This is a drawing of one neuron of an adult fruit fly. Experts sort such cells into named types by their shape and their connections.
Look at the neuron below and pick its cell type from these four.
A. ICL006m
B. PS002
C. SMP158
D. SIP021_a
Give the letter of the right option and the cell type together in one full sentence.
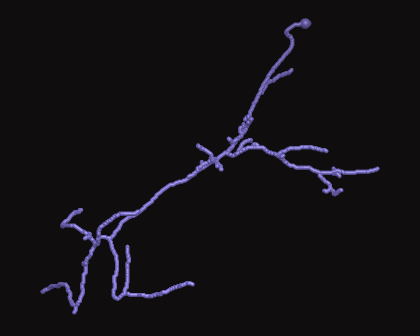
The matching cell type for the neuron is option D, SIP021_a.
